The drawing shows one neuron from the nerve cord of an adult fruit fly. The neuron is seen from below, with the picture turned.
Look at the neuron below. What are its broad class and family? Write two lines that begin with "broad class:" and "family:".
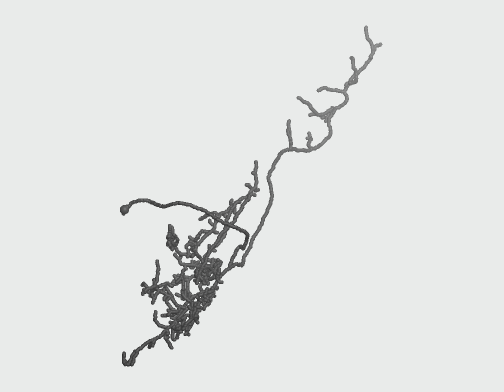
broad class: nerve-cord intrinsic neuron
family: hemilineage 11A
